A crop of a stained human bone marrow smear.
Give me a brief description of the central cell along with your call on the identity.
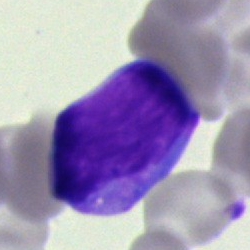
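I see a nucleus filling most of the cell, following its angular outline. The chromatin is dark purple, faint paler streaks running through it. Scant pale blue-lilac cytoplasm rims mainly the lower edge, with one tiny bright white dot at lower left. A blast, then.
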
